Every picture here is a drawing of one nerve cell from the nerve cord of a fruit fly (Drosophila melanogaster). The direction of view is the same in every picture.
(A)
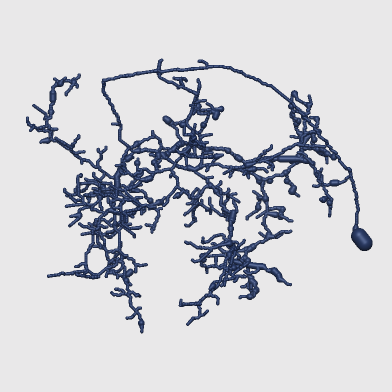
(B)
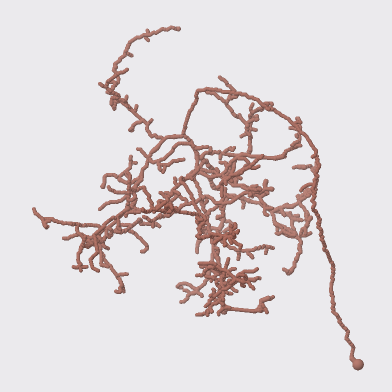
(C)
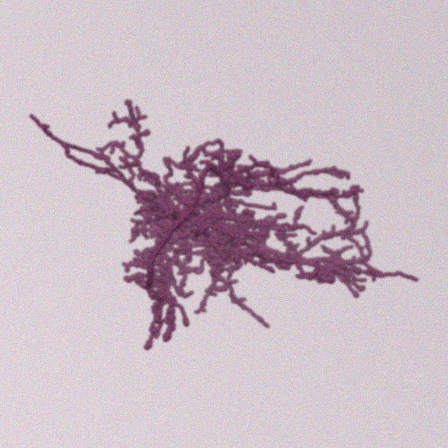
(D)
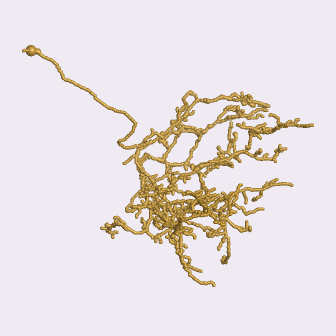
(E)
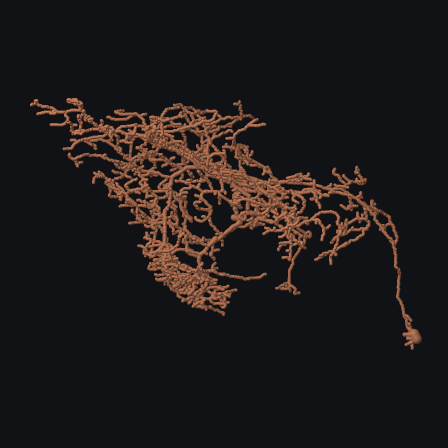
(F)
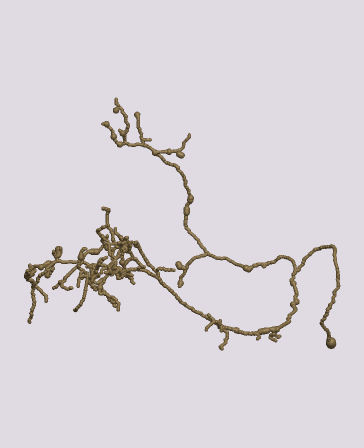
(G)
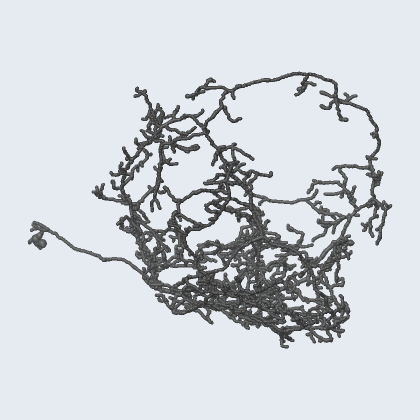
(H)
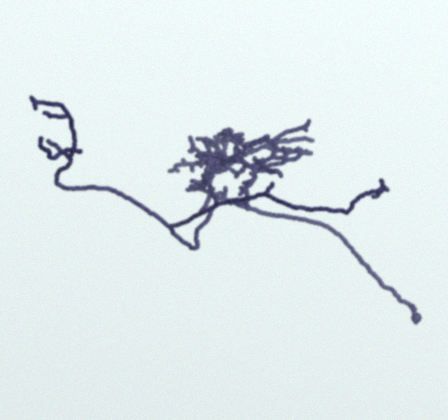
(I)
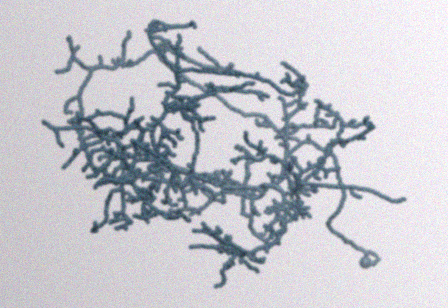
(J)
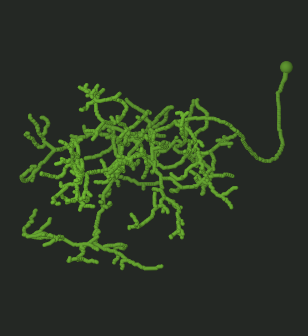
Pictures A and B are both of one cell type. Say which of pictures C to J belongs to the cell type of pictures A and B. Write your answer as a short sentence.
Picture J is of the same cell type.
